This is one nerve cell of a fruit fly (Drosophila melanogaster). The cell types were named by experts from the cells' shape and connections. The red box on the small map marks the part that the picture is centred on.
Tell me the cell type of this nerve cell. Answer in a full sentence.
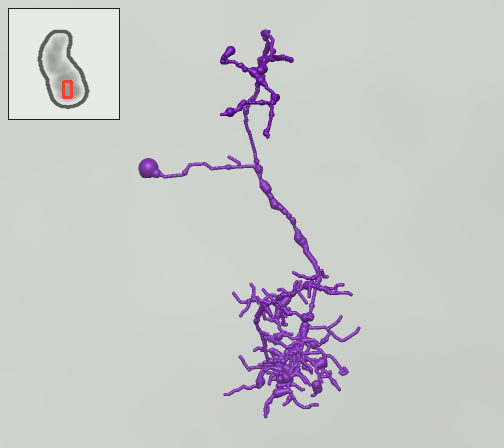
The cell type is LLPC1.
